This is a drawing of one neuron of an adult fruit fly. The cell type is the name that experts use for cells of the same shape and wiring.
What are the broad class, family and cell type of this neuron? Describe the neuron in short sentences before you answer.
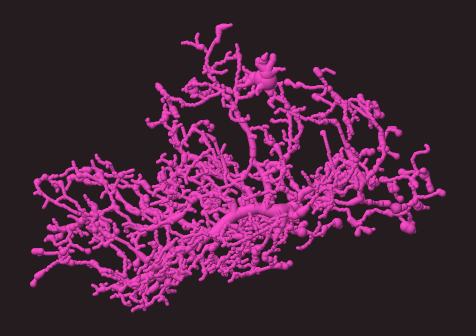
The cell body can be seen at the top of the picture. More than a hundred branch ends can be seen. It is a central-brain intrinsic neuron. The family is hemilineage WEDa1. Its cell type is SAD112_a.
